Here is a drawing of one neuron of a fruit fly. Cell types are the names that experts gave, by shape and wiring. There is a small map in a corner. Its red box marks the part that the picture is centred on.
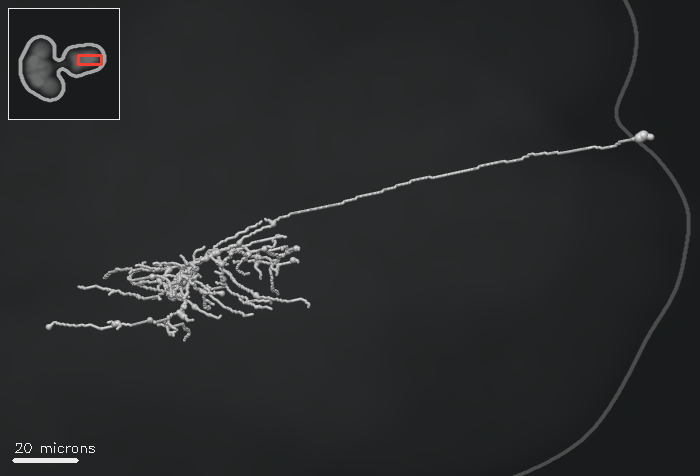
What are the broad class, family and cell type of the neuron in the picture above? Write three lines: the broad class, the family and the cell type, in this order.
nerve-cord intrinsic neuron
hemilineage 05B
IN05B090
